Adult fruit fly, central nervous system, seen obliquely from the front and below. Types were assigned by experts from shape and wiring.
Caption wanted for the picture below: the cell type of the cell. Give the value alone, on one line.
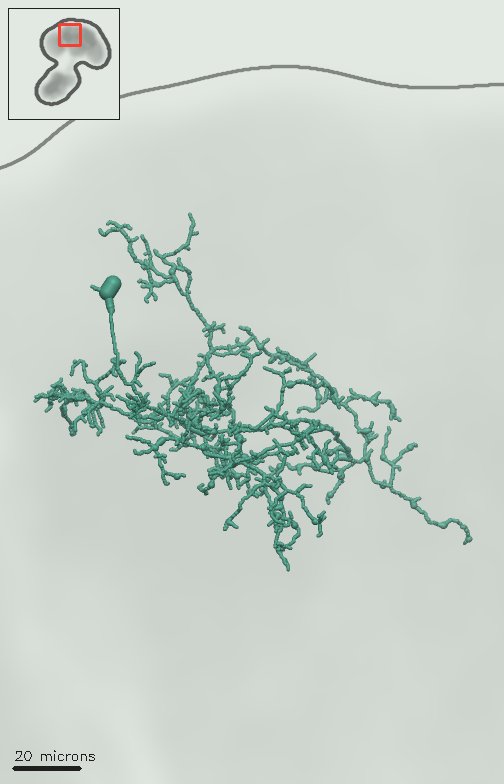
AVLP179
